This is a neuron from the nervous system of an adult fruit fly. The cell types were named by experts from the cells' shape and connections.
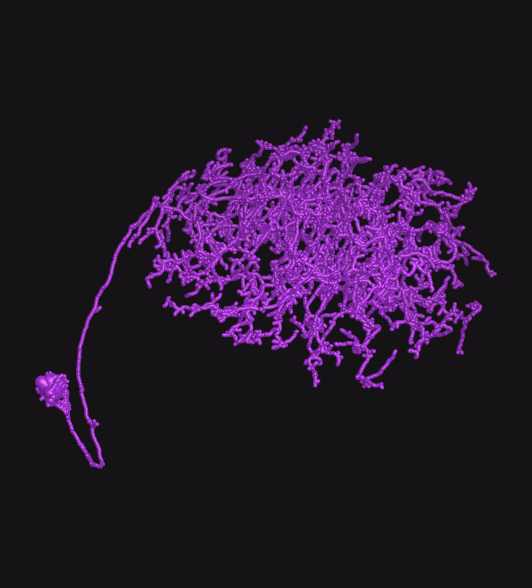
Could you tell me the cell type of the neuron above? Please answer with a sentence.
The cell type is Li17.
